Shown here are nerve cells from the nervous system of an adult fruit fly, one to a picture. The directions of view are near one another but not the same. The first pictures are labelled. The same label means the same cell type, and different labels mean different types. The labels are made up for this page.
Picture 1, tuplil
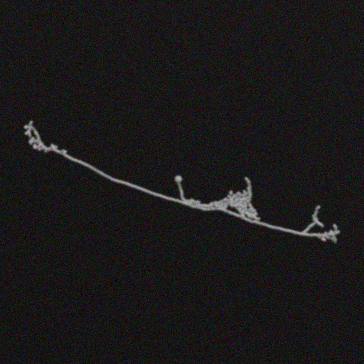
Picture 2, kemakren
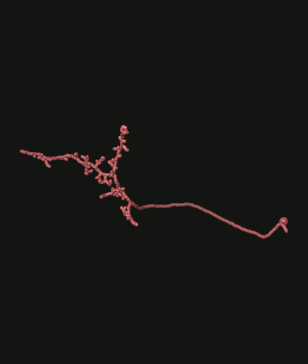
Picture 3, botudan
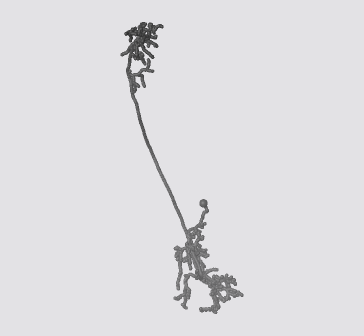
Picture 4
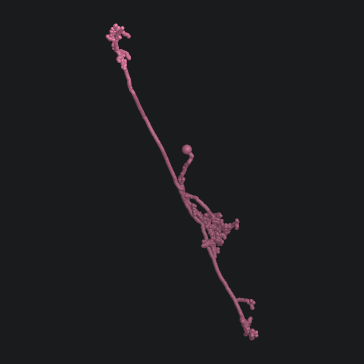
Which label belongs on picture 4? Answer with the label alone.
tuplil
